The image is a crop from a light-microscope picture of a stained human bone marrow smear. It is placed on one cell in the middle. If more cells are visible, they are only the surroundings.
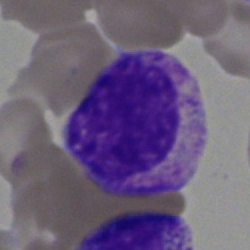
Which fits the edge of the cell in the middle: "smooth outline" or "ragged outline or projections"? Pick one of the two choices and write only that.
Smooth outline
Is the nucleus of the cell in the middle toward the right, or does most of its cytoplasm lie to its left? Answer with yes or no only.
No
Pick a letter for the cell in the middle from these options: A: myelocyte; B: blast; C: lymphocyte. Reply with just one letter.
A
